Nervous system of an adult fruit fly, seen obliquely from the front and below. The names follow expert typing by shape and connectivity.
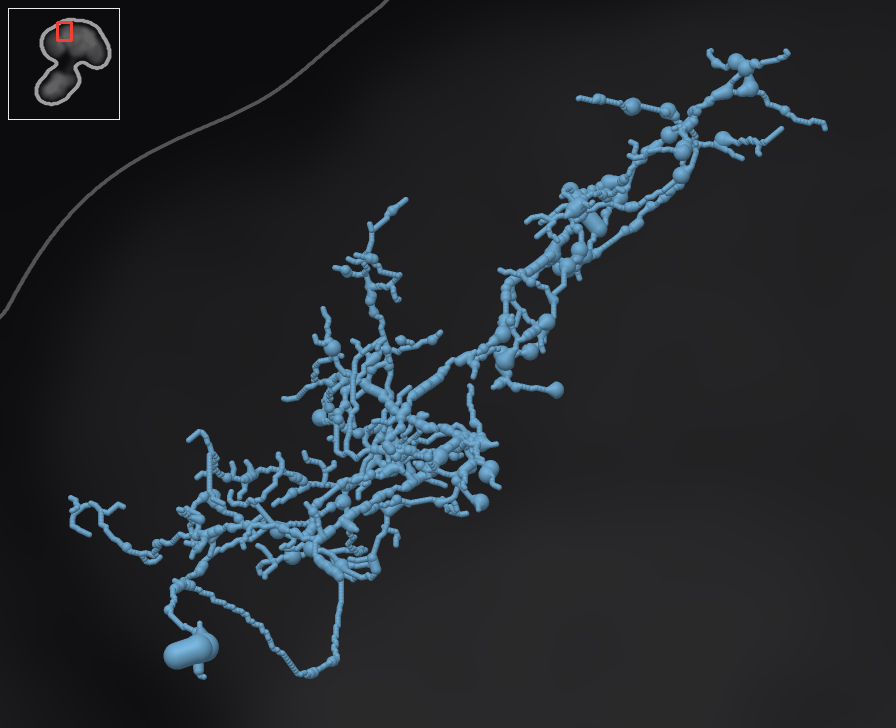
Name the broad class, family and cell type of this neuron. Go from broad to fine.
central-brain intrinsic neuron; hemilineage SLPav3; CB1626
